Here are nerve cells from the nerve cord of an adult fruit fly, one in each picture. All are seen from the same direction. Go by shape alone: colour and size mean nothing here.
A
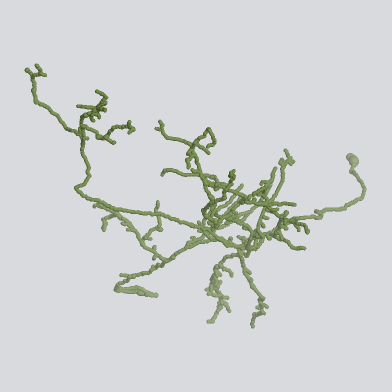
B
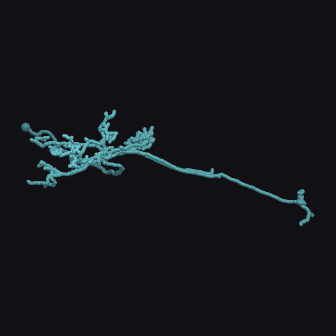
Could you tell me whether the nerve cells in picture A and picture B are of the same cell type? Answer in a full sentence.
They are of different cell types.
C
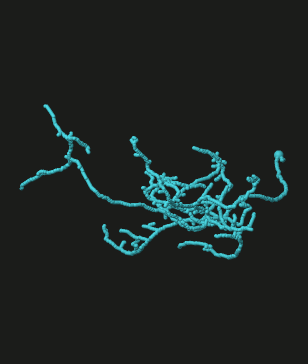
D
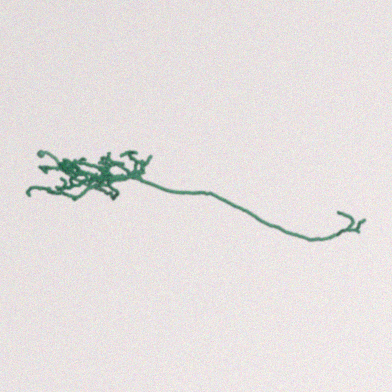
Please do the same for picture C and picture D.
They are of the same cell type.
